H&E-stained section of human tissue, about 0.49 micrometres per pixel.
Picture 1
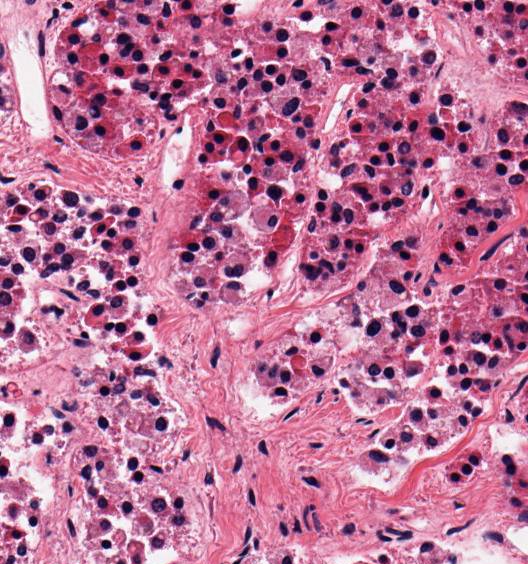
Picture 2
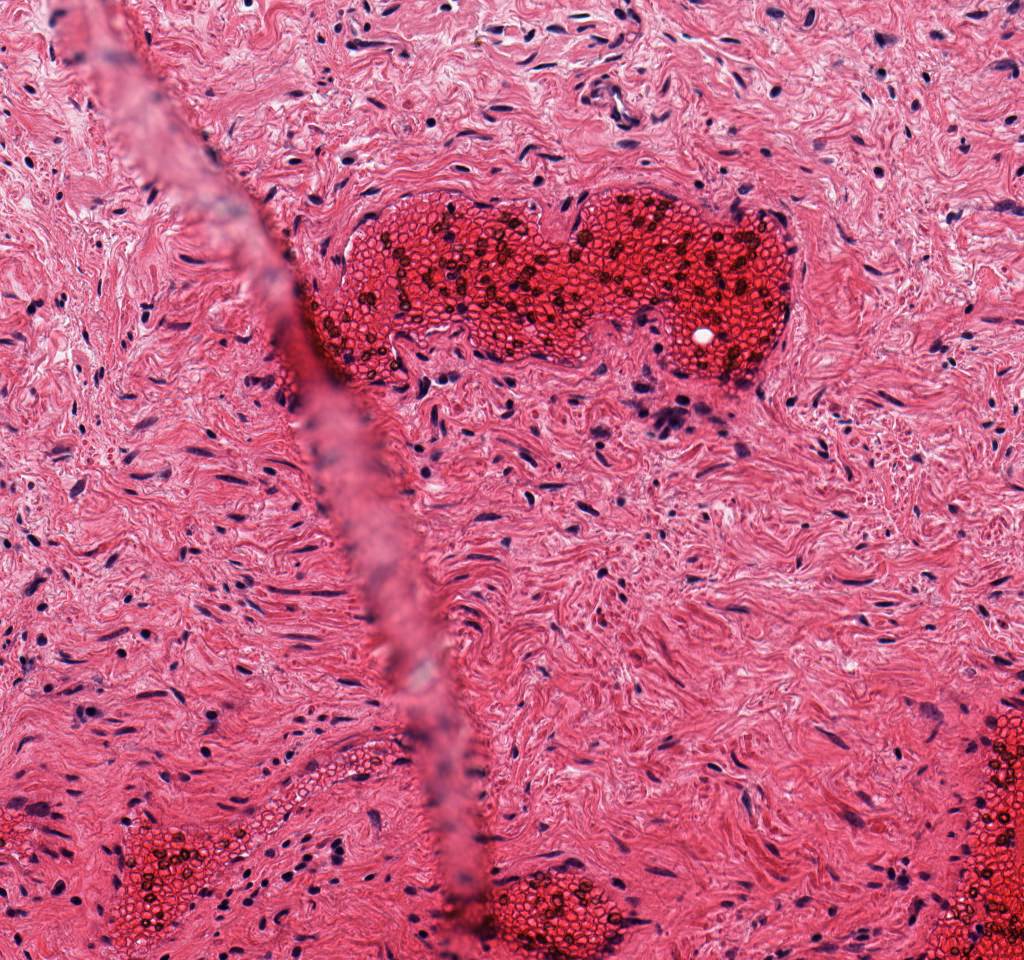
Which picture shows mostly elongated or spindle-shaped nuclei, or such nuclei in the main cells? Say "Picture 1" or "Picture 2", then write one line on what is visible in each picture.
Picture 2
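What picture 1 shows: The nuclei of the nest cells are round, dark and fairly uniform, with one nucleus per cell.
What picture 2 shows: Small dark spindle-shaped nuclei are scattered fairly evenly through the stroma.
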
